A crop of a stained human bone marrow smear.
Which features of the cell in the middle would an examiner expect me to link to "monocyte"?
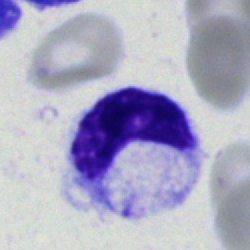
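The cell in the middle is a monocyte. Its nucleus sits in the upper part of the cell, and the lower border of the nucleus is concave, curving around the cytoplasm beneath it. The cytoplasm is pale lilac-grey.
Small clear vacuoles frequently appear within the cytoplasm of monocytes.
In keeping with this, the cytoplasm below the nucleus has a finely foamy, vacuolated texture.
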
